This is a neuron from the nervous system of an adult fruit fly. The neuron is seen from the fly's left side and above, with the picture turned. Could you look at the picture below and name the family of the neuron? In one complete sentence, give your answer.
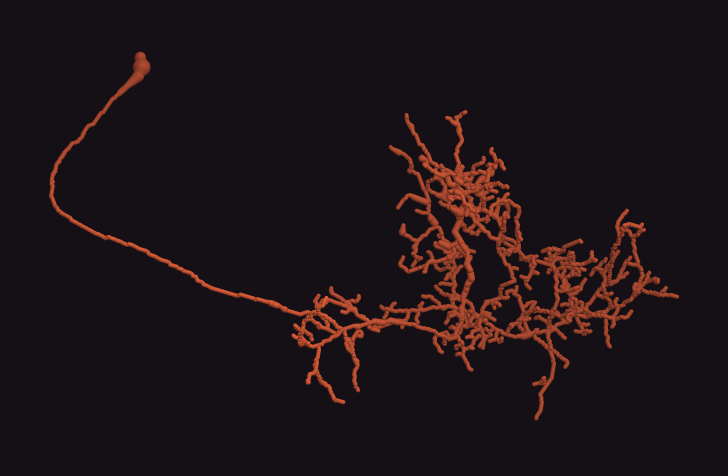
For this neuron, the family is hemilineage MD3.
